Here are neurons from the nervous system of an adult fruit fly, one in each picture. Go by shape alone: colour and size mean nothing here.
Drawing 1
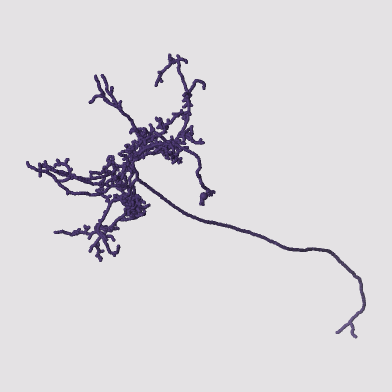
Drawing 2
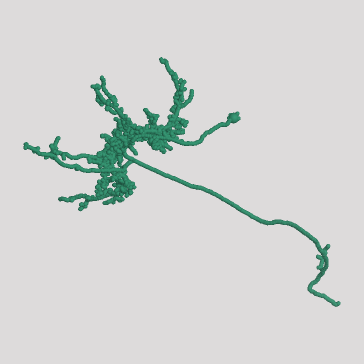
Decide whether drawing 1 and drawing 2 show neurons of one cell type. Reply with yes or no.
yes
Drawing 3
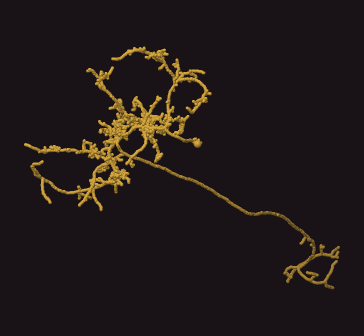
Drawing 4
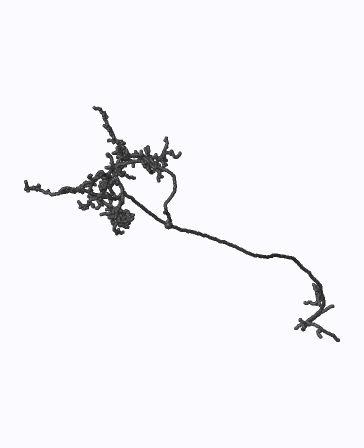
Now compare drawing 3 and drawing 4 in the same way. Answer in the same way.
no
